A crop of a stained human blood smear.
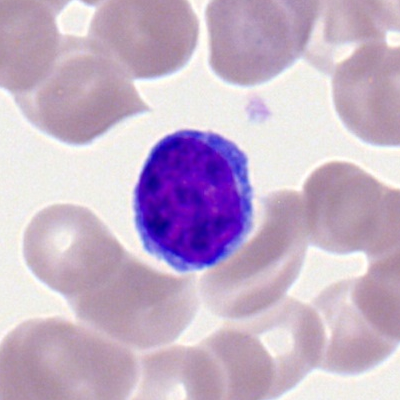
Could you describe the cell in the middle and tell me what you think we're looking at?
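Outline: round to slightly oval, smooth. Chromatin: dark purple, coarsely clumped. Cytoplasm: a thin rim around the nucleus, widest on the right side of the cell. Identification: lymphocyte.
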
